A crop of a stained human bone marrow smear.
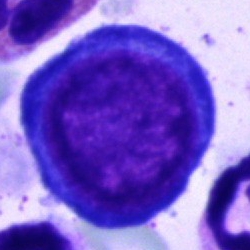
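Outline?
Round, with a slightly bumpy edge.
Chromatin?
Finely stippled, not coarsely clumped.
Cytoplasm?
A narrow deep-blue rim around the nucleus, with no granules.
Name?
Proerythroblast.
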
